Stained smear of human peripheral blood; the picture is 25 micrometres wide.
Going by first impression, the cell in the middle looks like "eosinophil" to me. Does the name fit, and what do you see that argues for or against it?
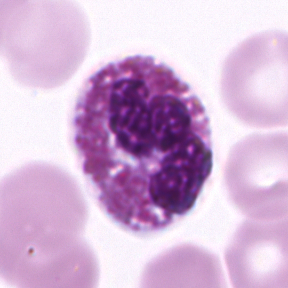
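The cell measures about 15 by 12 micrometres, and its surface shows no projections. Coarse reddish-pink granules fill the cytoplasm, yet the outline of the nucleus is not hidden by them. The chromatin is dark purple and coarsely clumped, no nucleoli are visible, and red cells surround the cell without touching it.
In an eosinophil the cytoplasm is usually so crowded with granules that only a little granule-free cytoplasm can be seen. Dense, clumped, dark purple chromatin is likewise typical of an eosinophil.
Both of these observations speak for eosinophil.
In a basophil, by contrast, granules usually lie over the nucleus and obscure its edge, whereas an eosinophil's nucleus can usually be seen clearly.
The clearly outlined nucleus in this cell therefore speaks against basophil. The name eosinophil fits this cell.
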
